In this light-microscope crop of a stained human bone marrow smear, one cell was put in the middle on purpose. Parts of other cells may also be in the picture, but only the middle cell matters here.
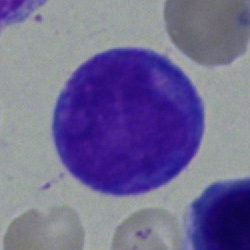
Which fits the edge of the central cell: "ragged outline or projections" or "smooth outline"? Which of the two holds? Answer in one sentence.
This cell has a smooth edge with no projections, blebs or tags.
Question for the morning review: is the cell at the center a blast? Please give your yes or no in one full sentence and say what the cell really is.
Yes, within this crop, the central cell is a blast.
